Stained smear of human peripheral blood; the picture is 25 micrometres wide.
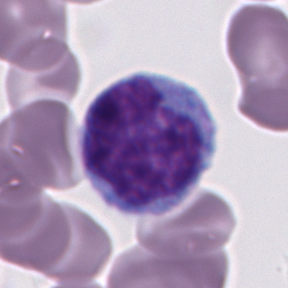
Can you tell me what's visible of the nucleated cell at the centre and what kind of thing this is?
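The cell has a round outline. Its nucleus is roundish, not divided into lobes, and lies off-centre towards the left side of the cell. No vacuoles are present in the cytoplasm. The cell is a monocyte.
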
